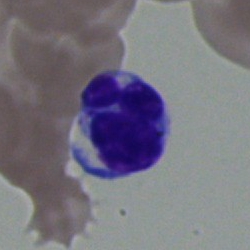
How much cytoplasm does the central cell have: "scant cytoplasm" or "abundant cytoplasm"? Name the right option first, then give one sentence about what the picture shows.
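Scant cytoplasm. The nucleus fills most of the cell.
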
